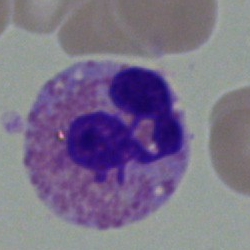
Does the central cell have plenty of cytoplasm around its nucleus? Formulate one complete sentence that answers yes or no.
Yes, what surrounds the nucleus is a broad expanse of cytoplasm.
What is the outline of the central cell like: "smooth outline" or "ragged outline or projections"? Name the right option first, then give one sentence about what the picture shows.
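Smooth outline. The cell outline is round with a smooth border.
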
